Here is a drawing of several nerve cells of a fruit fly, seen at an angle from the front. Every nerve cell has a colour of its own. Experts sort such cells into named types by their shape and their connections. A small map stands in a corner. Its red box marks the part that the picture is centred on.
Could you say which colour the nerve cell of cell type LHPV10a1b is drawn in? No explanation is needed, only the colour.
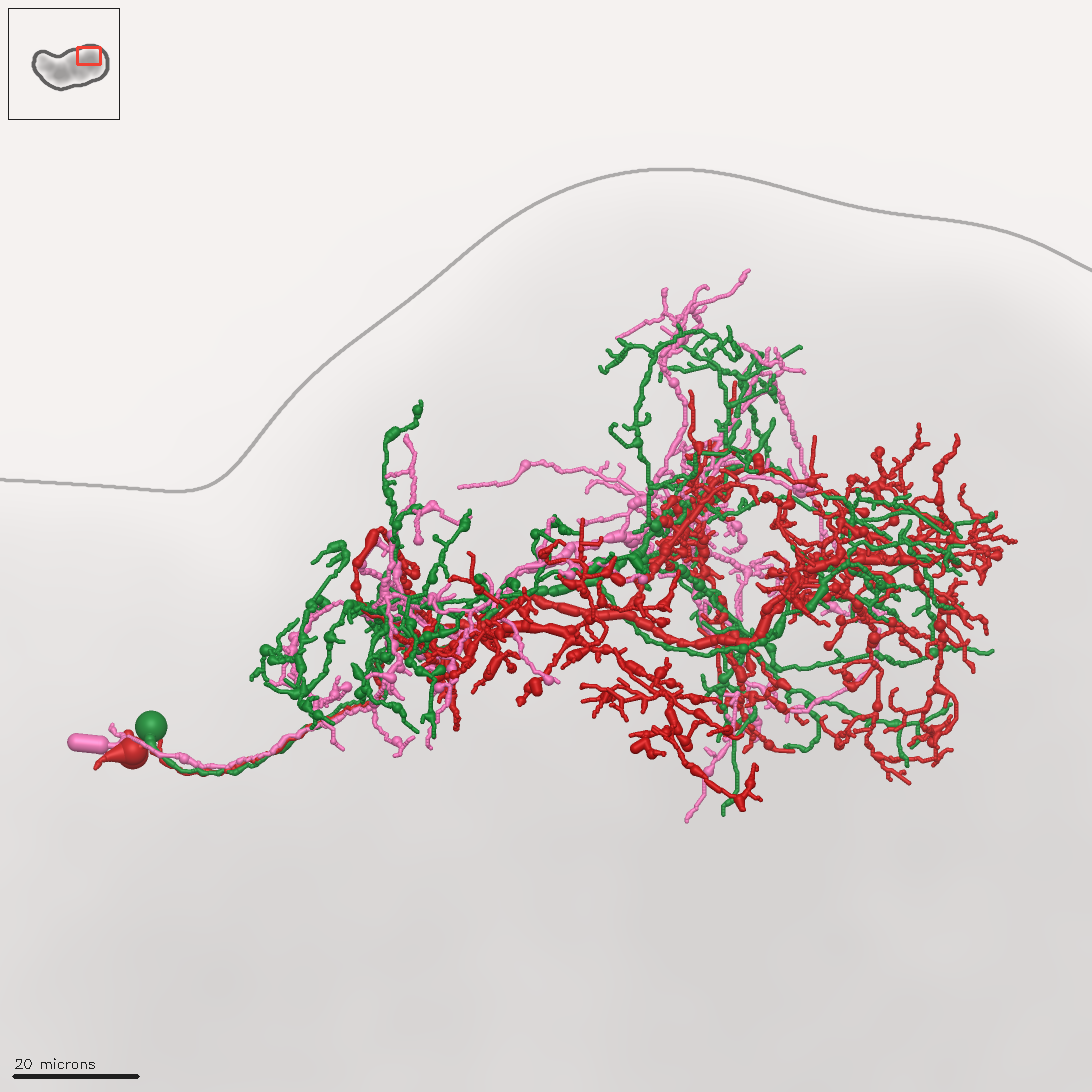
pink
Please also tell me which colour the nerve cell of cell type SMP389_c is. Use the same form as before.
green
